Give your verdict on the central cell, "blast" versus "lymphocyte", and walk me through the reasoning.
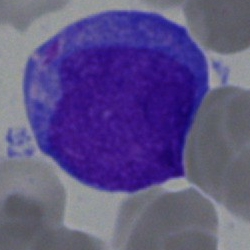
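This cell is a blast. Its chromatin is fine and evenly spread, without coarse clumps.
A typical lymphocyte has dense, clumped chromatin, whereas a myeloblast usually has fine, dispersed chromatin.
The even, unclumped chromatin here therefore agrees with a blast rather than a lymphocyte. The deep blue cytoplasm forms a wider band along the top and left of the nucleus than at the bottom right. A few reddish-purple granules lie in the cytoplasm at the upper left.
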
